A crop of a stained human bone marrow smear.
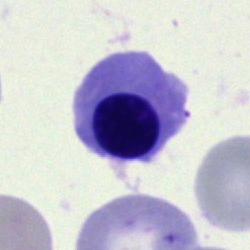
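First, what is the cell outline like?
Irregular, with uneven bulges along its upper right edge.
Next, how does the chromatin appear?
Dense, staining an almost uniform dark purple.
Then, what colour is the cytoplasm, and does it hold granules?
An even lilac-blue, with no granules seen.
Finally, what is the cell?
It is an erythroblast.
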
